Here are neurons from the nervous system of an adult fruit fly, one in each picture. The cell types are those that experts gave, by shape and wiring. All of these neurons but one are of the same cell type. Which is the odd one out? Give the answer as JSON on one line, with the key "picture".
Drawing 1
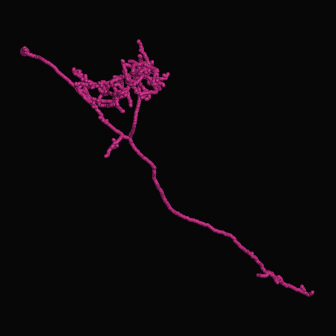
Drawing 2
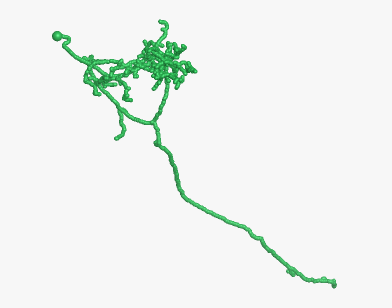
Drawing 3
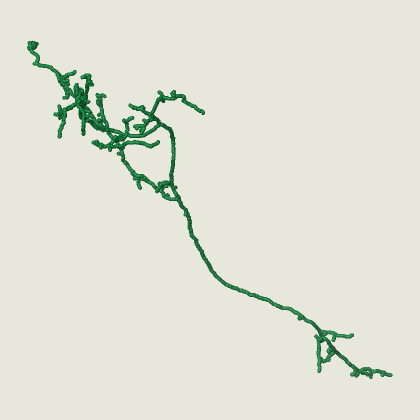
{"picture": 3}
